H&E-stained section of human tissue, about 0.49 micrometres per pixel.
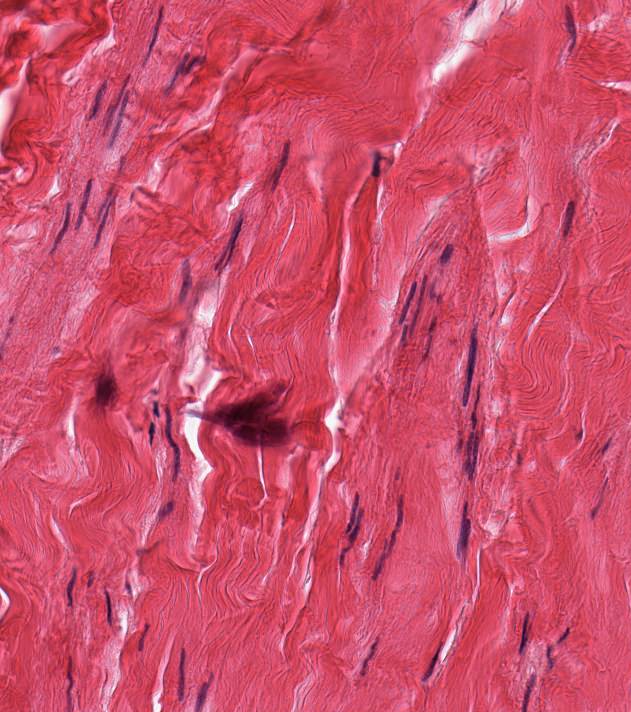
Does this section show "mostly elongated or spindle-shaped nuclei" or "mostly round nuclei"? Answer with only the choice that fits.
Mostly elongated or spindle-shaped nuclei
